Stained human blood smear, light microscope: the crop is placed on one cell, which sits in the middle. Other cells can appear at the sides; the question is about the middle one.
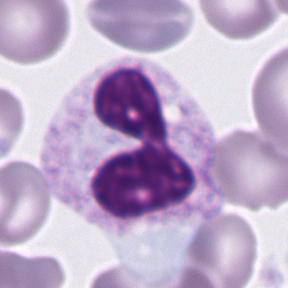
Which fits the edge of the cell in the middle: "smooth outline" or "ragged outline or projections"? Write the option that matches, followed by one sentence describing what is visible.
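Ragged outline or projections. A pale bluish, granule-free bulge projects from the bottom edge of the cell.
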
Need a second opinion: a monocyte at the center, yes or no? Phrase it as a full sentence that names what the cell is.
No, not a monocyte here; the centered cell is a segmented neutrophil.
